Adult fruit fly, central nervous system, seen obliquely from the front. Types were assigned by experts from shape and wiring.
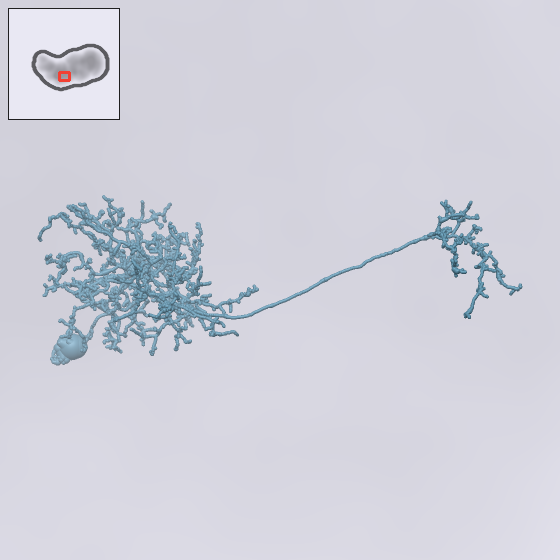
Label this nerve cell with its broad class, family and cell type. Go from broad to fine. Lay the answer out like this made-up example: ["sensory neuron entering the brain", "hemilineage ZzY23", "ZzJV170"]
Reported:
["optic-lobe intrinsic neuron", "Tlp", "Tlp12"]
